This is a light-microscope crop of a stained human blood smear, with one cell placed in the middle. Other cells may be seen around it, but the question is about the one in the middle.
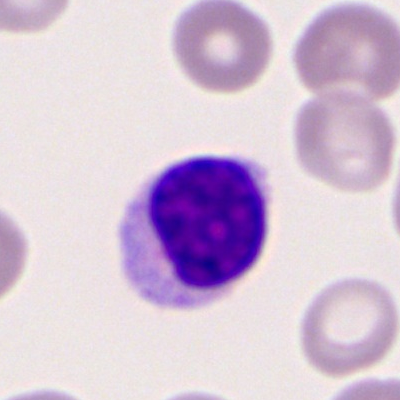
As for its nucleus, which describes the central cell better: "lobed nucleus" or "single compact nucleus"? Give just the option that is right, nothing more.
Single compact nucleus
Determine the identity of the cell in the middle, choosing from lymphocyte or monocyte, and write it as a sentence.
Standing at the centre of this crop is a lymphocyte.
